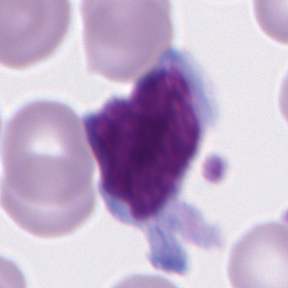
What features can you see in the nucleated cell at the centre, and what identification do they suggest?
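Description: the cell outline is irregular and angular rather than round. The nucleus occupies most of the cell and is itself irregular and angular in shape. The cytoplasm trails off in ragged, frayed extensions, mostly along the lower edge of the cell, and contains no granules. Identification: typical lymphocyte.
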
